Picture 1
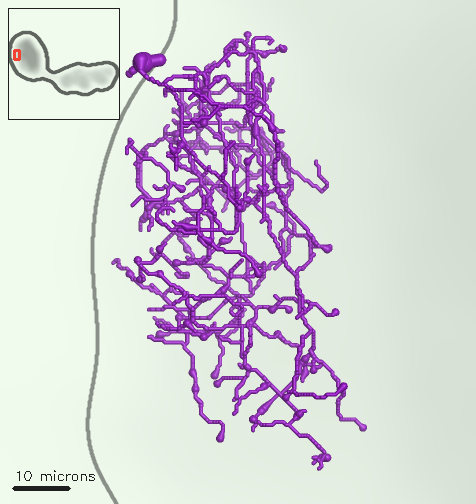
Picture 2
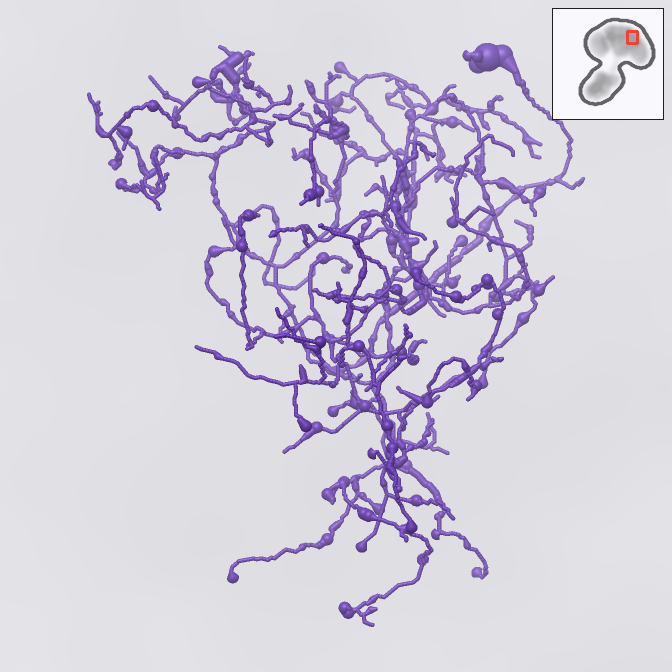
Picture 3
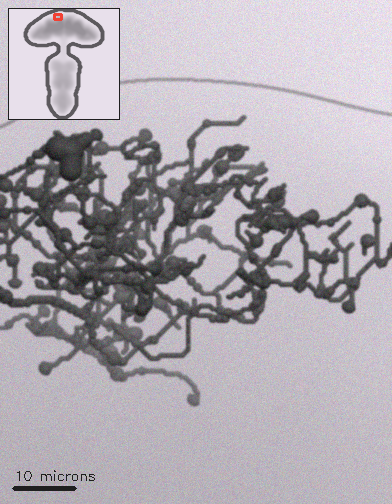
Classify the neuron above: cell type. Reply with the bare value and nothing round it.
CB3679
